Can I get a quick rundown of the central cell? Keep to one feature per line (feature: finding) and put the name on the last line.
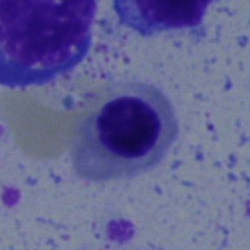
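Outline: smooth and rounded
Chromatin: dense, stains dark purple
Cytoplasm colour: pale grey-blue
Cytoplasm extent: widest on the lower-left side of the nucleus
Name: erythroblast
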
